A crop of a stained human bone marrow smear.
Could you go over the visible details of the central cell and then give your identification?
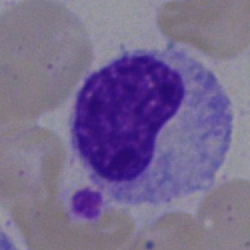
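First, the outline is roughly round with a smooth edge. Next, the nucleus is kidney-shaped, indented on the right, and sits off-centre toward the upper left. Finally, no nucleoli are visible. Conclusion: metamyelocyte.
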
